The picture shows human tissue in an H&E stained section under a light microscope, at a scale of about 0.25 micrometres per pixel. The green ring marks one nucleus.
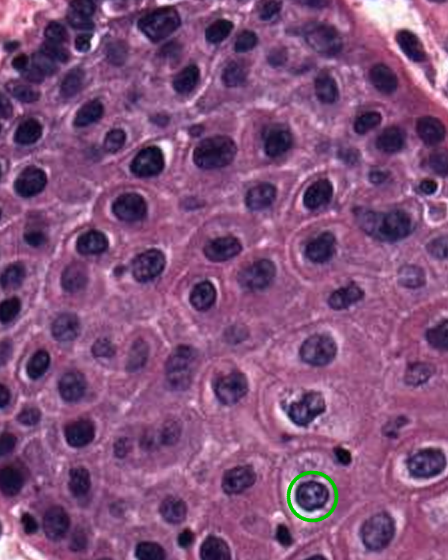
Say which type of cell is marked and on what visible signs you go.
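The marked cell is a squamous epithelial cell. The nucleus is round and dark, with clumped, somewhat uneven chromatin, and is no larger than the nuclei of the neighbouring cells. The cytoplasm is pink, fairly plentiful around the halo, and bounded by a distinct outline. The cell lies among closely packed cells with pink cytoplasm, with a small, very dark, dense round body just beside it at its upper right and another at its lower left.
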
